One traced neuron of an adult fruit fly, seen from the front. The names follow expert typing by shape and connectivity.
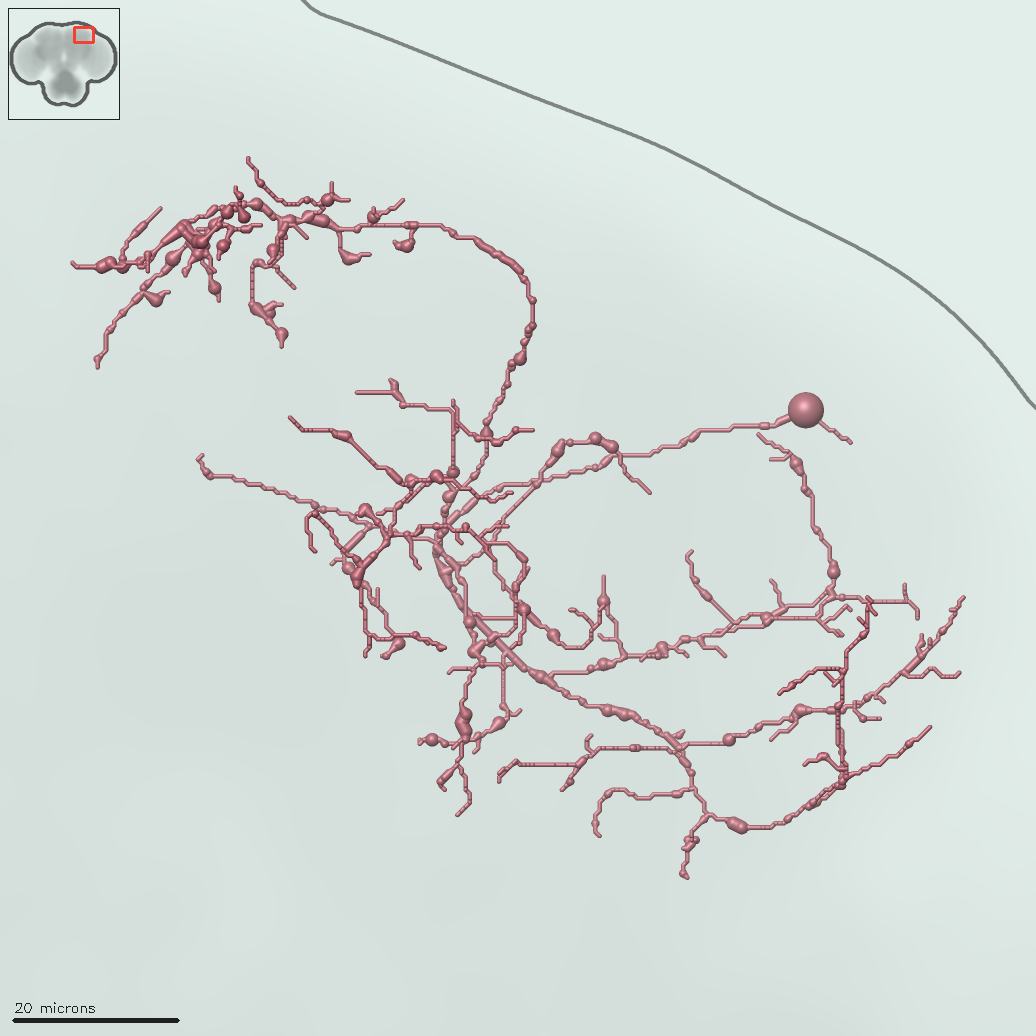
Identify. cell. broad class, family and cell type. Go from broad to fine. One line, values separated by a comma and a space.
central-brain intrinsic neuron, hemilineage LHp2, LHPV6h2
